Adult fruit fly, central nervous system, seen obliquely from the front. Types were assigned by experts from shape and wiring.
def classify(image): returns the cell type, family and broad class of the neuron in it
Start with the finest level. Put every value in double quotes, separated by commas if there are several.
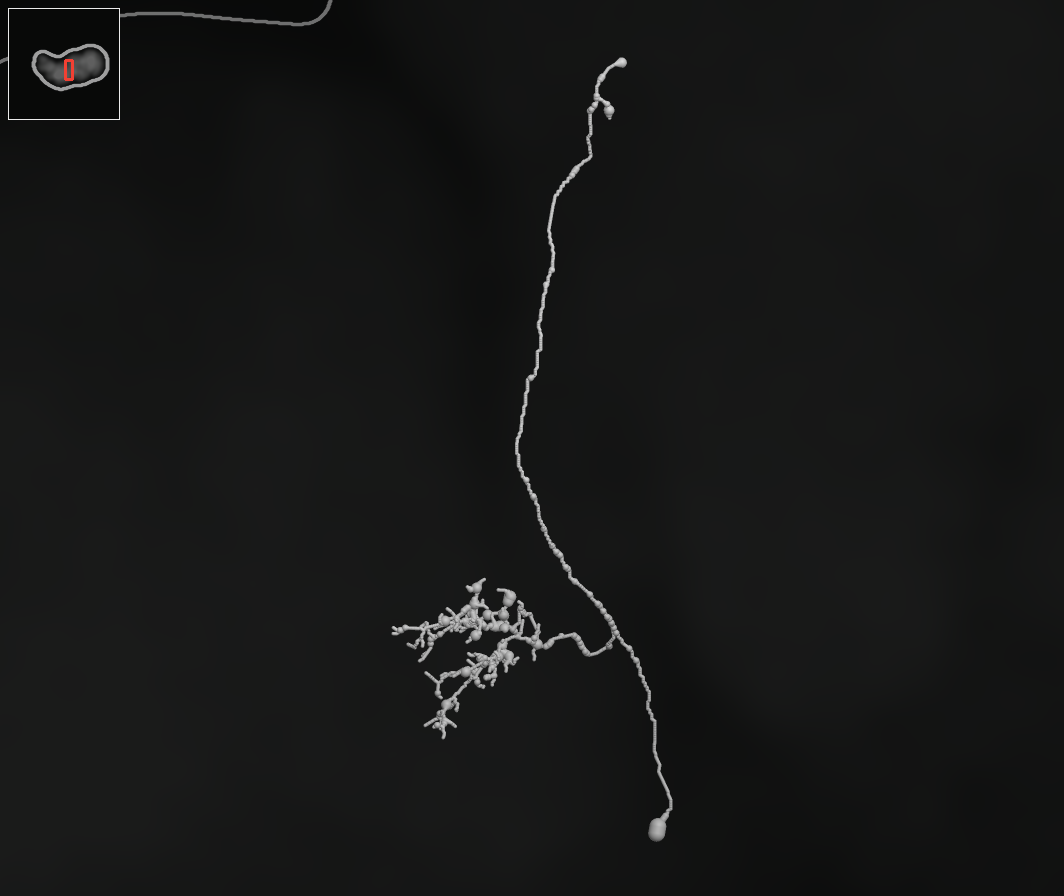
"LoVP13", "LoVP", "visual projection neuron"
